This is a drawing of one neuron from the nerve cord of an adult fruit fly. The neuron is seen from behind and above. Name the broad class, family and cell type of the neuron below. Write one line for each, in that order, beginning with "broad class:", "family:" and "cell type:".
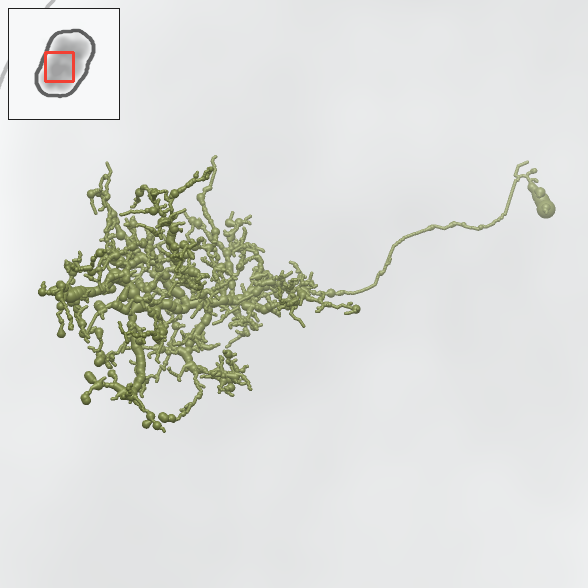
broad class: nerve-cord intrinsic neuron
family: hemilineage 13B
cell type: IN13B018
